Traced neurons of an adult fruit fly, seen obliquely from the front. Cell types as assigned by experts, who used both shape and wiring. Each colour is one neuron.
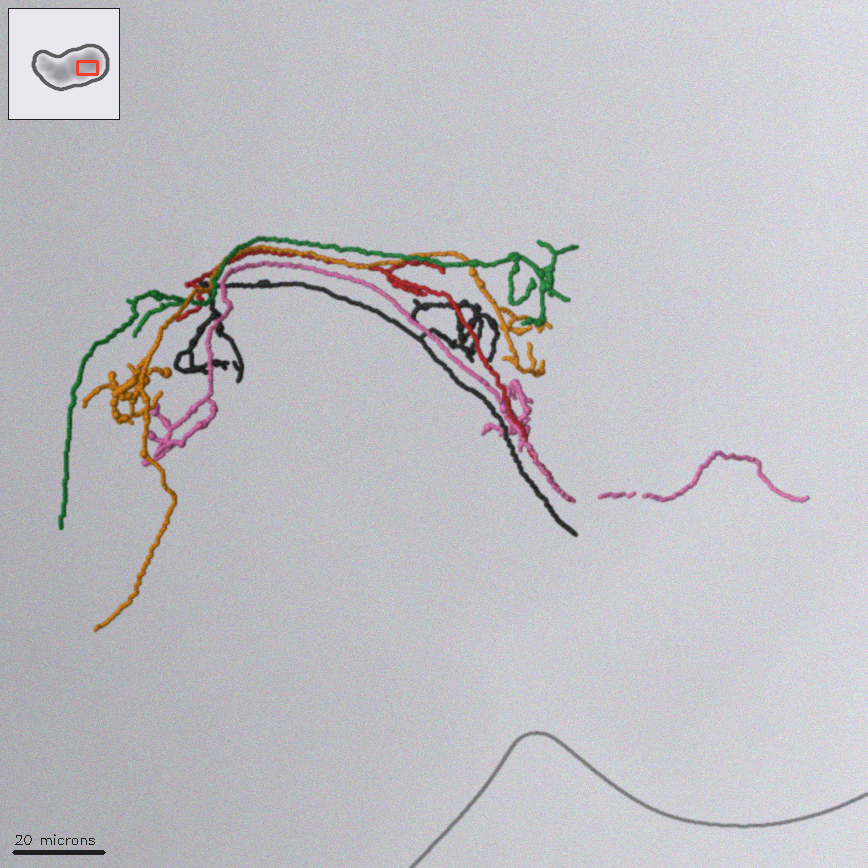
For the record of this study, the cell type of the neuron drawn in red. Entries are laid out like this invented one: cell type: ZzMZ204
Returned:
cell type: ORN_DM3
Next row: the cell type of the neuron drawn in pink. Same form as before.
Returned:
cell type: ORN_DC2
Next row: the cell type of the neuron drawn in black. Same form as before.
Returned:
cell type: ORN_DM6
